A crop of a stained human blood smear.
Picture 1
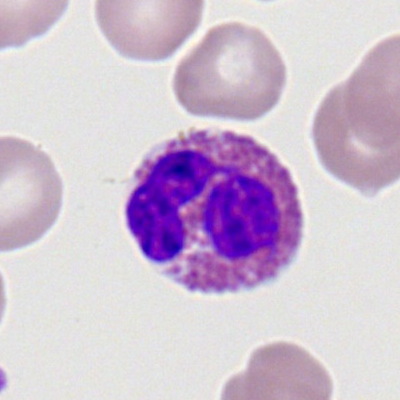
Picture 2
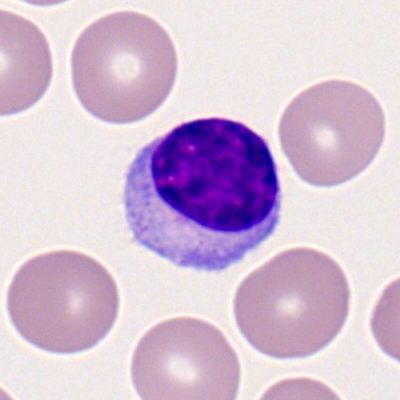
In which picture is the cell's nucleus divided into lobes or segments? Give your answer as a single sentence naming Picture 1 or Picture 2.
Separate lobes make up the nucleus of the cell in Picture 1.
